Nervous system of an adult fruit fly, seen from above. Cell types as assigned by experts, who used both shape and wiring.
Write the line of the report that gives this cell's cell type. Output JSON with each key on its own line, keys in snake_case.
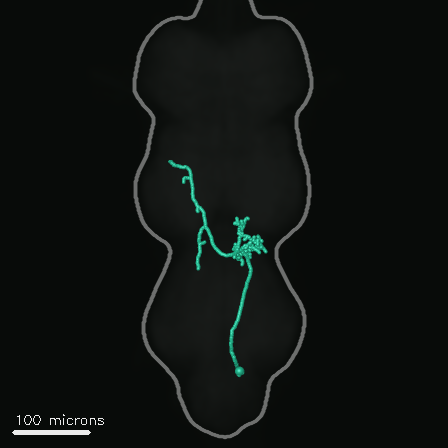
{
 "cell_type": "IN06A124"
}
